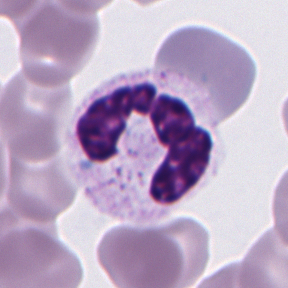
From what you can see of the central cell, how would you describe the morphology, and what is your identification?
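Dark purple chromatin forms coarse clumps within the nucleus. No nucleoli are visible. Fine lilac granules lie scattered throughout the cytoplasm, and no vacuoles are seen there. The cell is a segmented neutrophil.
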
